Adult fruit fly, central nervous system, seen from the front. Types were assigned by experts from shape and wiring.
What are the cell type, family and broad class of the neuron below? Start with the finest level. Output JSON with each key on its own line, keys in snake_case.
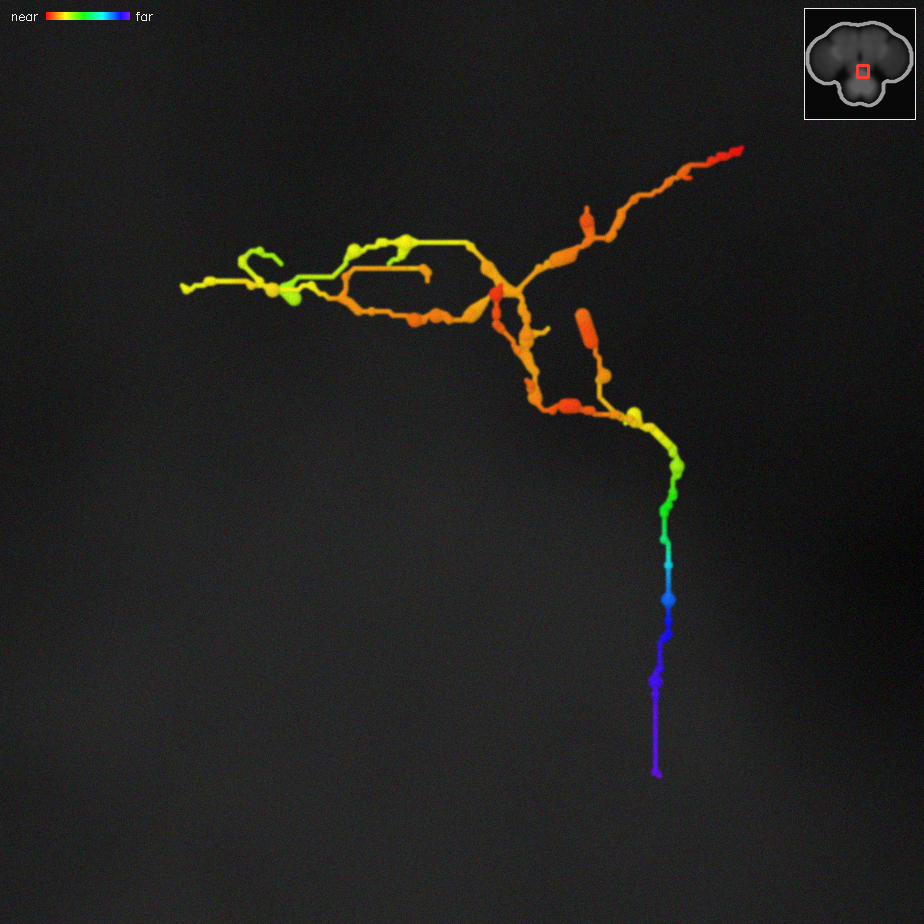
{
 "cell_type": "TPMN1",
 "family": "class mechanosensory",
 "broad_class": "sensory neuron entering the brain"
}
